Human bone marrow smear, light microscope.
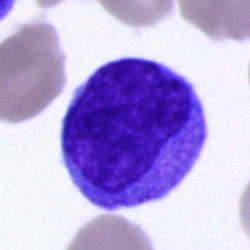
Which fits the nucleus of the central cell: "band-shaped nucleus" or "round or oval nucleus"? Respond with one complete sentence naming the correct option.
The nucleus of this cell is one compact round or oval mass.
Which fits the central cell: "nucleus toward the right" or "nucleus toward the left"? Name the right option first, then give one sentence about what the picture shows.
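Nucleus toward the left. The cytoplasm forms a crescent along the lower right side of the cell.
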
